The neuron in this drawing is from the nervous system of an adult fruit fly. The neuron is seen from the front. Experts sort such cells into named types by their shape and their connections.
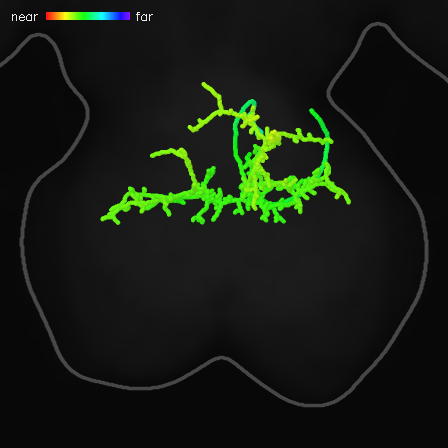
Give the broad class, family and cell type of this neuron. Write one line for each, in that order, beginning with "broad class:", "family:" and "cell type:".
broad class: nerve-cord intrinsic neuron
family: hemilineage 11A
cell type: IN11A028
